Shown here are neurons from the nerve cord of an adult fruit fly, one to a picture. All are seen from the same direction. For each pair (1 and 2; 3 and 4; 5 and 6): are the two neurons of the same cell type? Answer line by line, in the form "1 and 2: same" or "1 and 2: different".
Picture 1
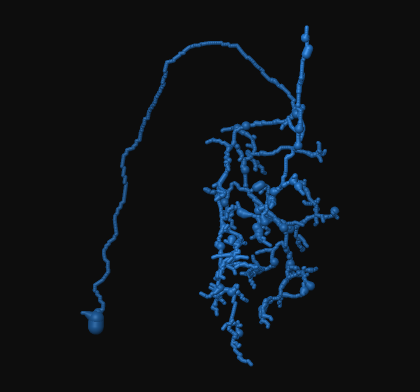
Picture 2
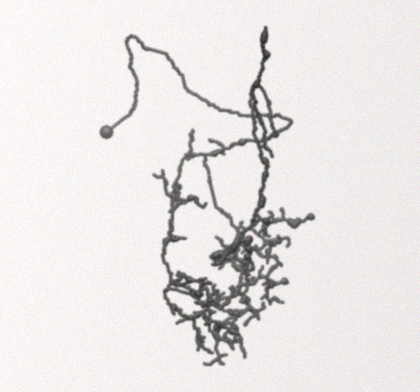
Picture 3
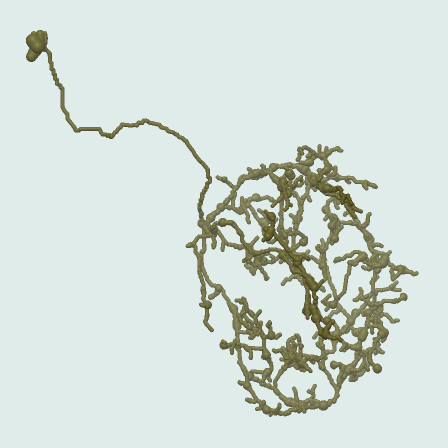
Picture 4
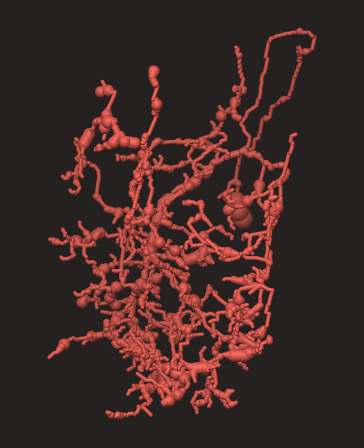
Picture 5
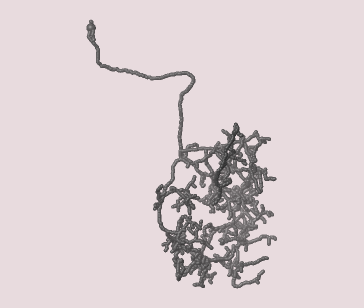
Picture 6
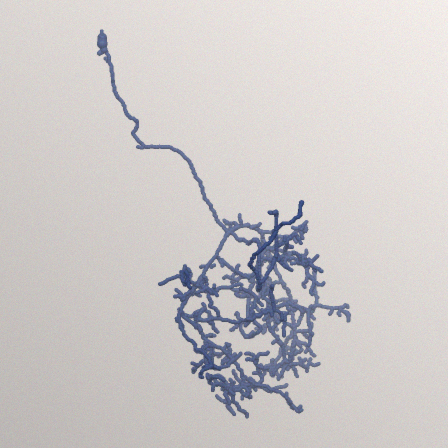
1 and 2: different
3 and 4: same
5 and 6: same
